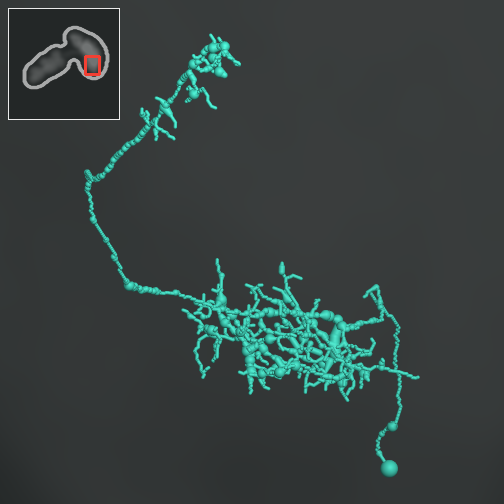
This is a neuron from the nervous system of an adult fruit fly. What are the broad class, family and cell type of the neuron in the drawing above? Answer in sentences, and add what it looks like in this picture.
Its broad class is optic-lobe intrinsic neuron. The family is TmY. Its cell type is TmY10. It lies in the brain. The cell body can be seen at the lower right of the picture. The picture shows dozens of branch ends.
